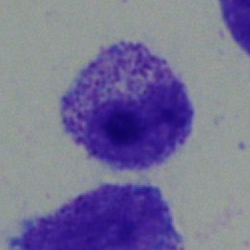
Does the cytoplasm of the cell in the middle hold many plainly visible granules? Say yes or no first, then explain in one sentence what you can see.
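Yes. The cytoplasm is packed with coarse dark purple granules.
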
